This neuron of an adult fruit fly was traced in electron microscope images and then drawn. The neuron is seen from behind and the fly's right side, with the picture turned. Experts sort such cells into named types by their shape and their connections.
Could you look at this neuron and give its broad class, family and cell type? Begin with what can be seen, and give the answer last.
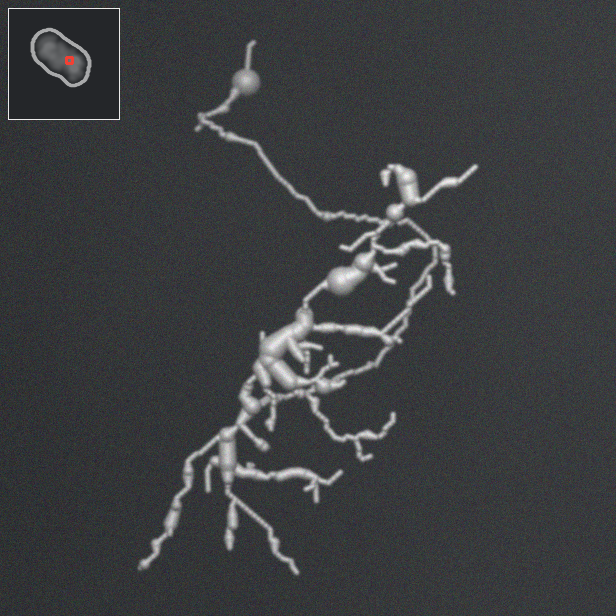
The cell body can be seen at the top of the picture. In this view it is taller than it is wide. This is an optic-lobe intrinsic neuron. Its family is Dm. It is of cell type Dm8b.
